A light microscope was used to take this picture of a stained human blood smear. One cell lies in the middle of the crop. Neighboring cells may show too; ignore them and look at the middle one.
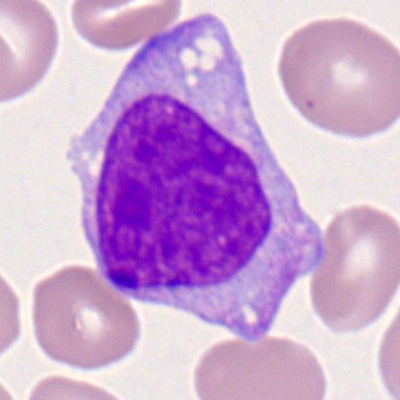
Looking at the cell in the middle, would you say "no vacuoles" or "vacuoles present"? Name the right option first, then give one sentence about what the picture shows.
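Vacuoles present. A small cluster of clear vacuoles lies in the cytoplasm above the nucleus.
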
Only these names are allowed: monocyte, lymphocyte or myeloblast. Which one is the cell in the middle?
monocyte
